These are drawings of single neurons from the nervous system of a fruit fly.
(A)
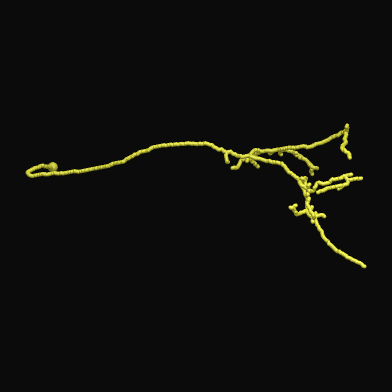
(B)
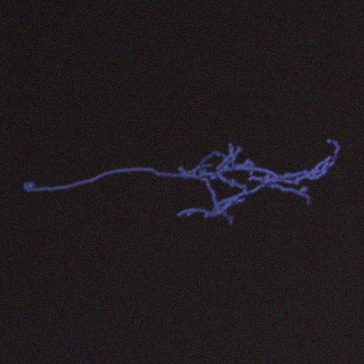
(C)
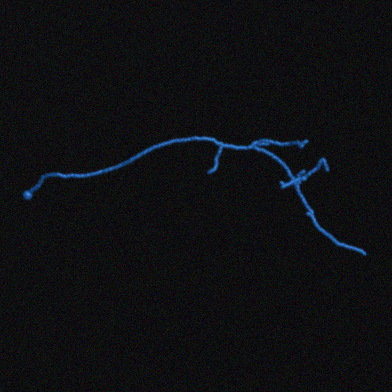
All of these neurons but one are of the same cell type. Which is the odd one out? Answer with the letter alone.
B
